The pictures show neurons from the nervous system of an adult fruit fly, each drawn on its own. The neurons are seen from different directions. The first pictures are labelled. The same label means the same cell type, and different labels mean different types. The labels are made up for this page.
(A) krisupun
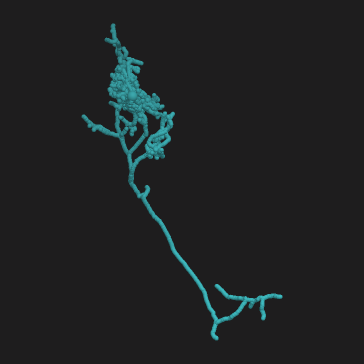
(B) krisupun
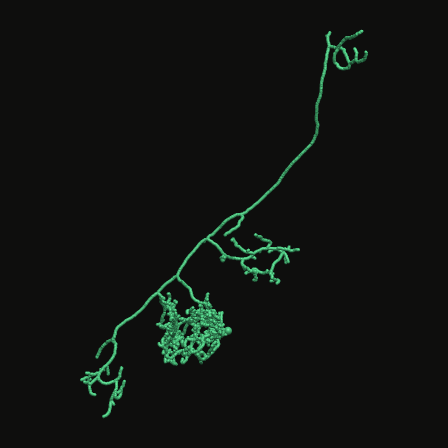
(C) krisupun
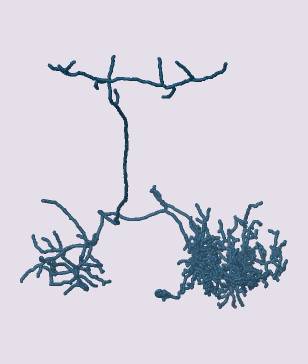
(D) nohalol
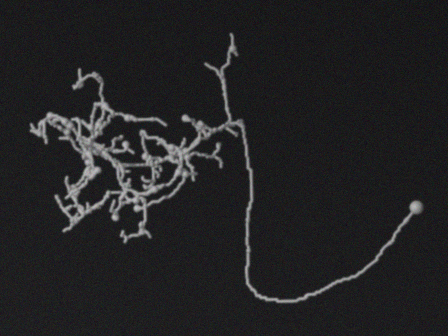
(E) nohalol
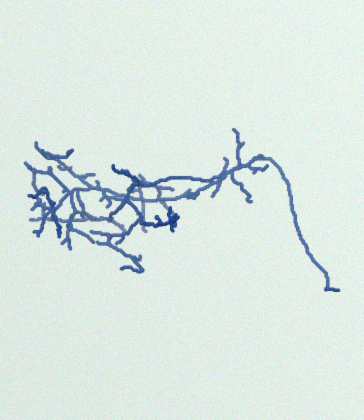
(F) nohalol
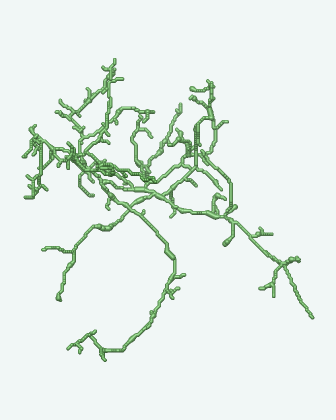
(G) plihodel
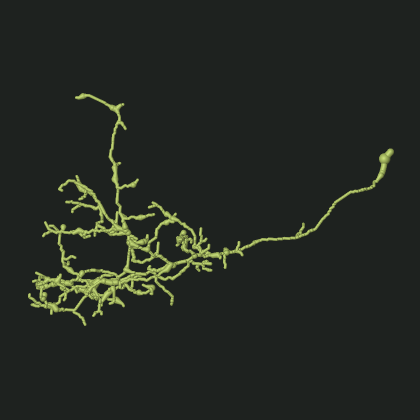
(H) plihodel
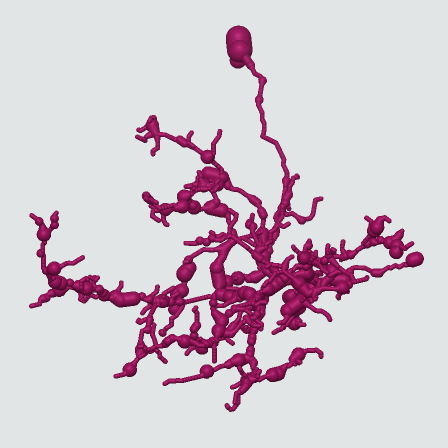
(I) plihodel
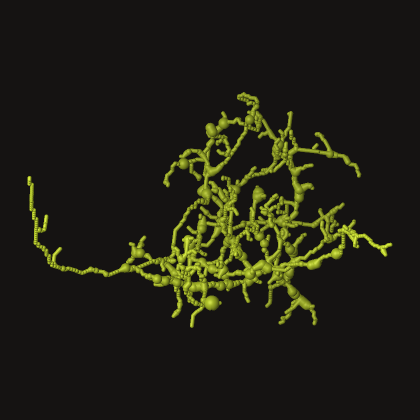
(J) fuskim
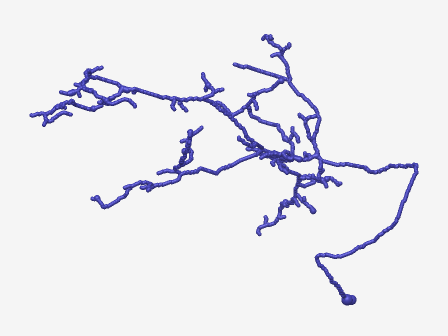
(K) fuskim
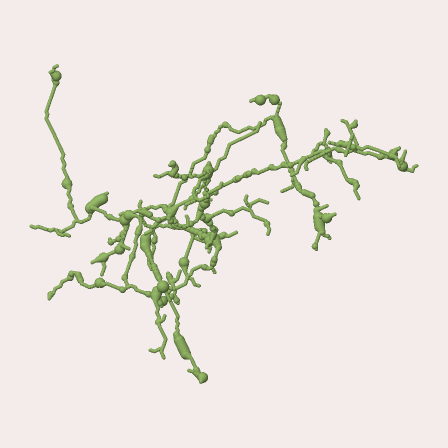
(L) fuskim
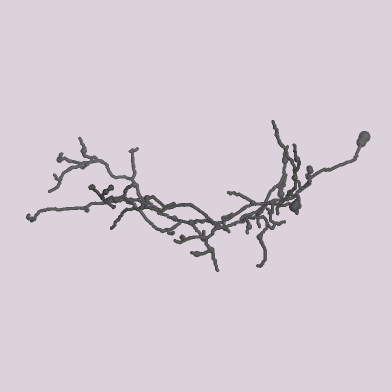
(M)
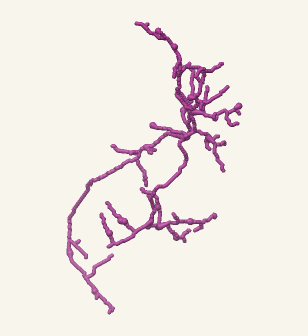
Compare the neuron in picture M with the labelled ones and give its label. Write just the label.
fuskim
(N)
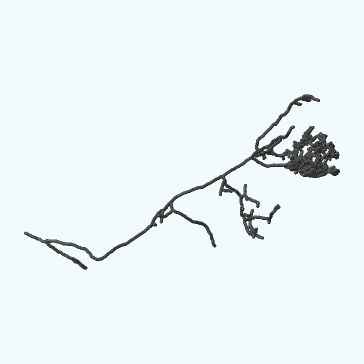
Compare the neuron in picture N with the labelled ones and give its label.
krisupun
